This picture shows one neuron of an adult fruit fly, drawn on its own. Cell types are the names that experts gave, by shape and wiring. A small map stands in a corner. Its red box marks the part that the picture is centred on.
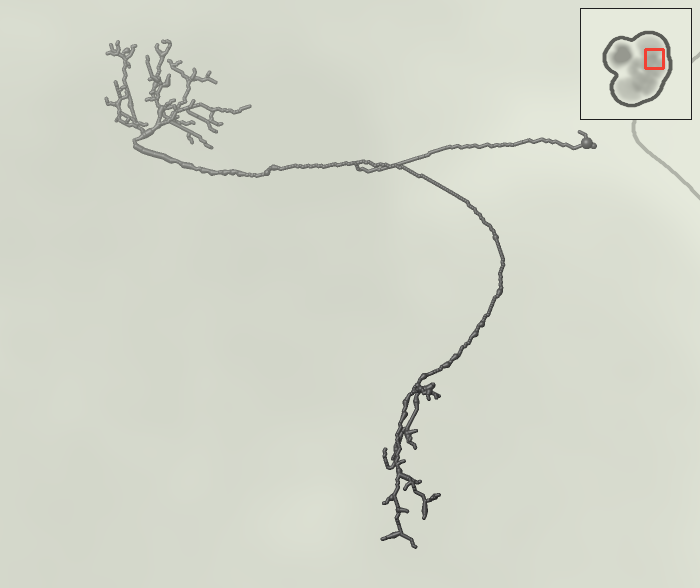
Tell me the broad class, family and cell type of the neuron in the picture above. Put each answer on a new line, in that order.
visual projection neuron
hemilineage VPNd2
LC10a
